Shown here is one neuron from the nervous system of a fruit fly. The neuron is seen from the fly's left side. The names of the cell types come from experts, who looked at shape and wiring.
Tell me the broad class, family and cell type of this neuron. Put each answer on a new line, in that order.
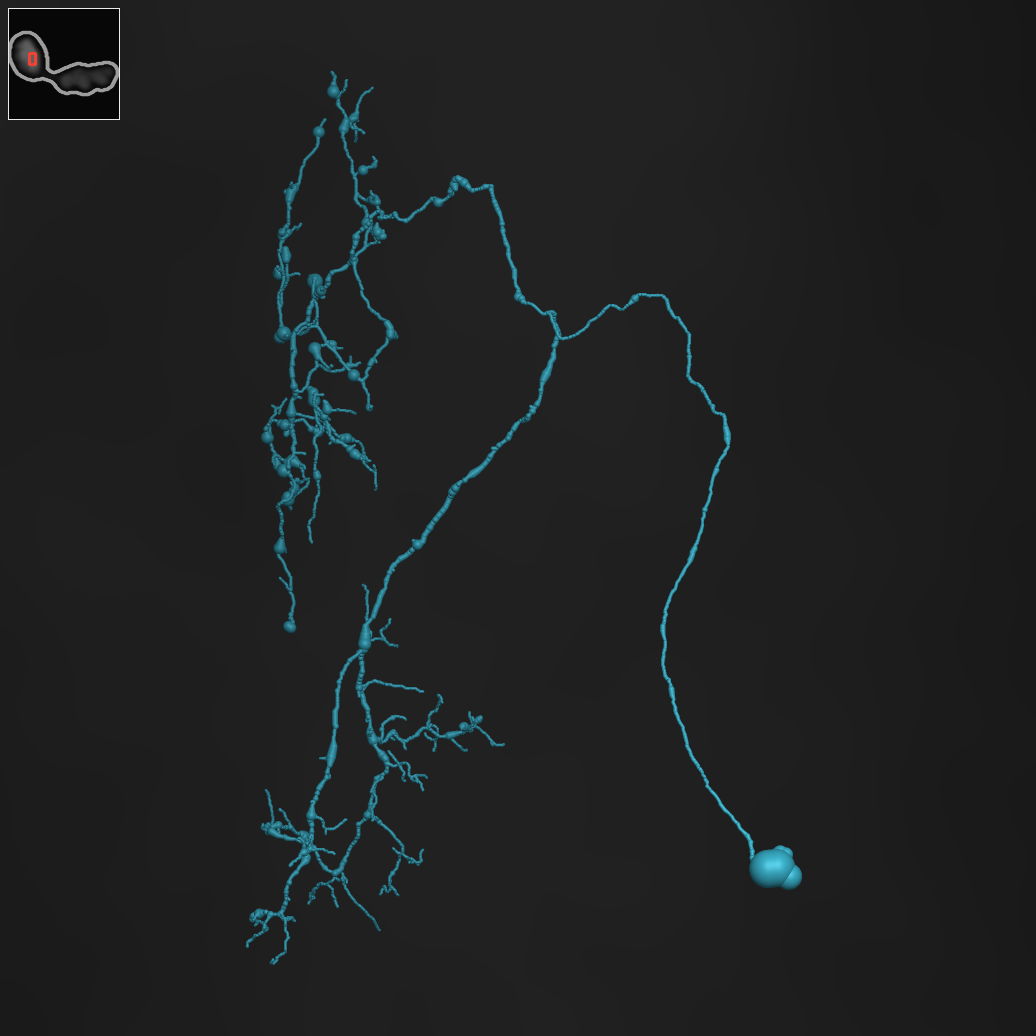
optic-lobe intrinsic neuron
Li
Li18b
